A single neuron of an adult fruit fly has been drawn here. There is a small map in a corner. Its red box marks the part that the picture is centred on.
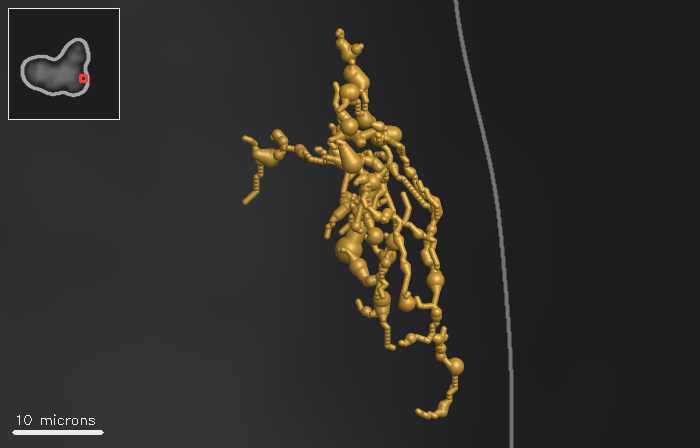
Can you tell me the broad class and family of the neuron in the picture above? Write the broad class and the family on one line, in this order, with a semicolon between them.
optic-lobe intrinsic neuron; Dm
